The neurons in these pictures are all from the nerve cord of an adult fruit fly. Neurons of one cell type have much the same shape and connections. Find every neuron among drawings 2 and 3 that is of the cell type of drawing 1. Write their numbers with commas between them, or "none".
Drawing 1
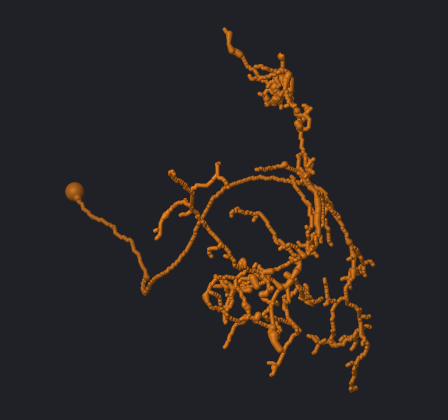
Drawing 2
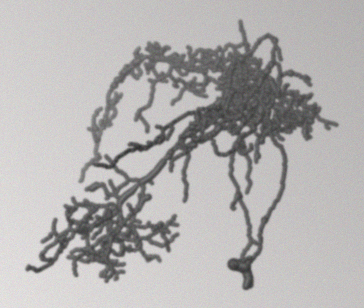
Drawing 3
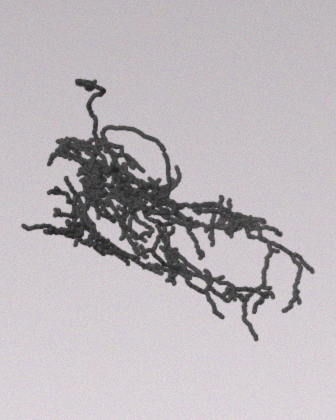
none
